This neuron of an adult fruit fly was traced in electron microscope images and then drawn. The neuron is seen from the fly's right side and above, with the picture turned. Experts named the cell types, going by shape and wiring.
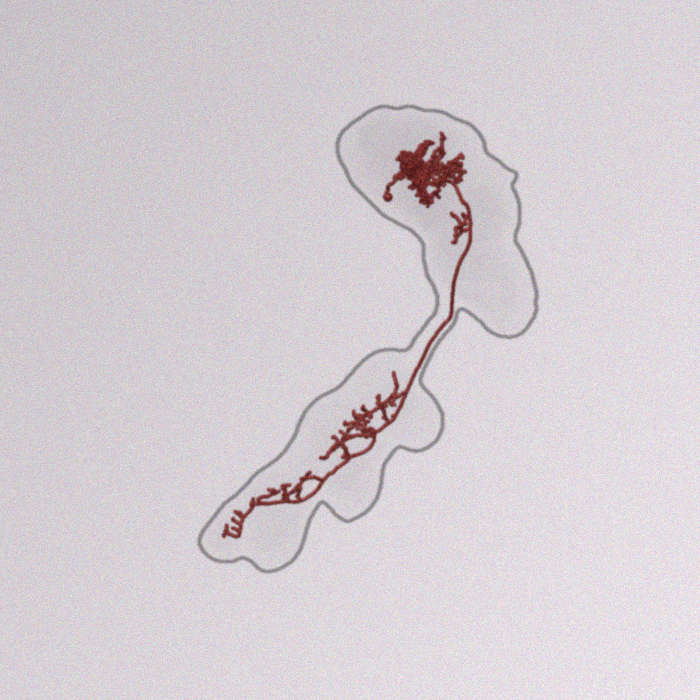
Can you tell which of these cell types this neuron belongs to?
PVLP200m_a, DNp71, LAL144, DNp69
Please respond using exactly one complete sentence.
The cell type carried by this neuron is DNp69.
